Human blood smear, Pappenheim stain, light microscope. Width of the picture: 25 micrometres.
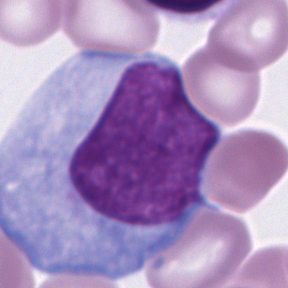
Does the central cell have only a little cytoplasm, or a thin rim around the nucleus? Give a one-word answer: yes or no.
No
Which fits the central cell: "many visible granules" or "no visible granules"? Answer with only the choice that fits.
No visible granules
